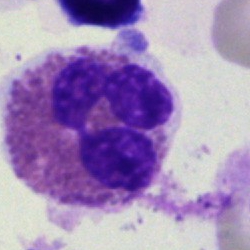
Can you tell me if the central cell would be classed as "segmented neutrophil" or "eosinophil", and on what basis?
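This is an eosinophil. Check one: the cytoplasm is densely packed with coarse purplish-pink granules.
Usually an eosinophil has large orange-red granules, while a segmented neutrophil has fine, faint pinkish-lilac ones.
The coarse, not fine, granules here decide it. Check two, simply seen: a roughly round outline and dark purple chromatin.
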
